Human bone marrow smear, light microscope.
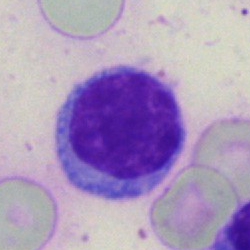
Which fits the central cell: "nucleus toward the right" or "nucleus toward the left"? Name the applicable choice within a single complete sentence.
The nucleus is placed toward the right, whether upper, middle or lower.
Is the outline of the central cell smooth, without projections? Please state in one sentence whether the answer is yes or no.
Yes, it is a smooth edge that the cell has.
